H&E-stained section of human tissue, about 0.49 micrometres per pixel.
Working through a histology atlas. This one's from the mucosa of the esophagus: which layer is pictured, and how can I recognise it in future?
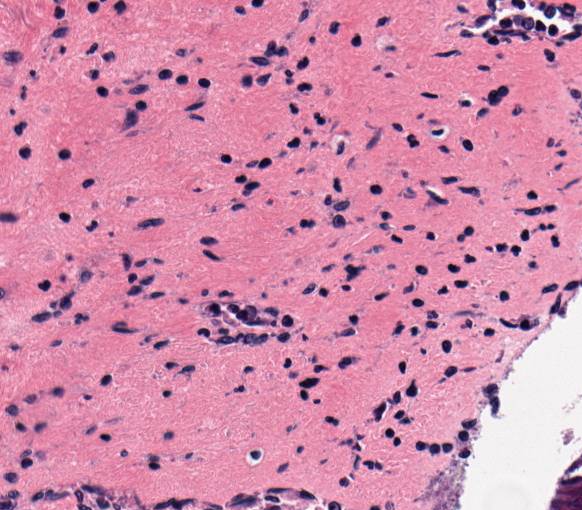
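Loose connective tissue makes up this field. Almost all of it is a pink, finely fibrillary matrix of fine wavy fibrils without coarse collagen bundles, with nuclei scattered fairly evenly and no glands or other organised units.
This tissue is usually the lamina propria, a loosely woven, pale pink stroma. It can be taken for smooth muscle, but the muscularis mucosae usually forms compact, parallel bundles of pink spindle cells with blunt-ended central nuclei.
Most nuclei here lie directly in the matrix with no visible surrounding cytoplasm, and a few have a small clear halo.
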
